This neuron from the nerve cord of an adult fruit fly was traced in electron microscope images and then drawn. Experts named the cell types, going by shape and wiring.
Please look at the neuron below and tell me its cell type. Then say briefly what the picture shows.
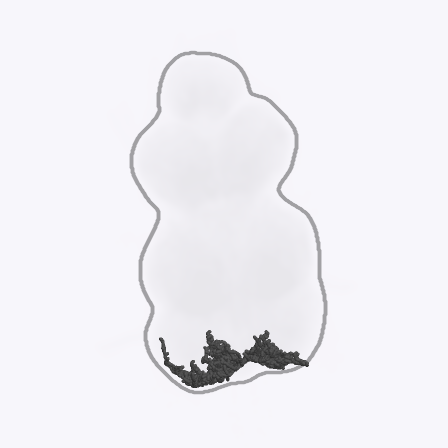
It is of cell type ANXXX026. This is an ascending neuron. As drawn here it is more than twice as wide as it is tall.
